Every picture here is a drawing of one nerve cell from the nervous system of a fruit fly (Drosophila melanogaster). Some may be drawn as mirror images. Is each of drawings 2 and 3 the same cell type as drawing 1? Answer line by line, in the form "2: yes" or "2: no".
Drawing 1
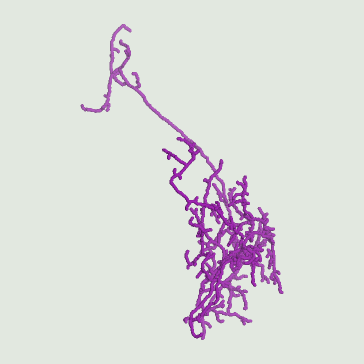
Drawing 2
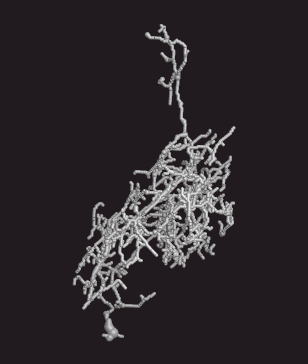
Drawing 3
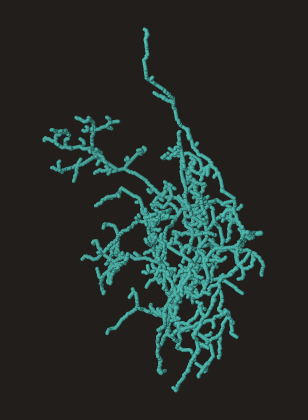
2: no
3: yes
